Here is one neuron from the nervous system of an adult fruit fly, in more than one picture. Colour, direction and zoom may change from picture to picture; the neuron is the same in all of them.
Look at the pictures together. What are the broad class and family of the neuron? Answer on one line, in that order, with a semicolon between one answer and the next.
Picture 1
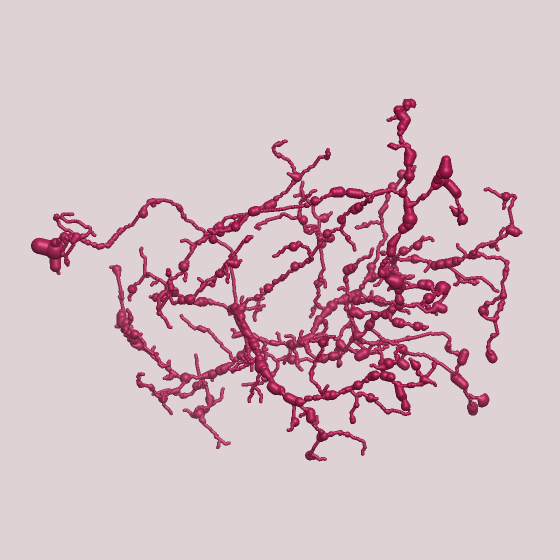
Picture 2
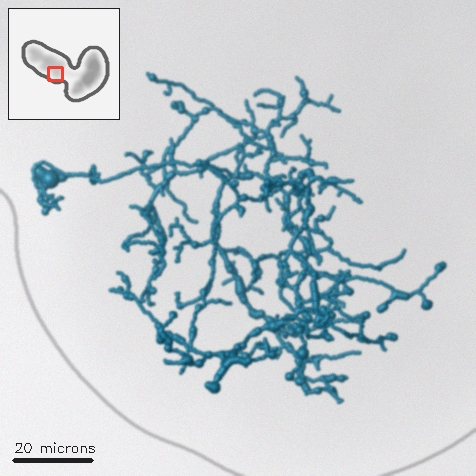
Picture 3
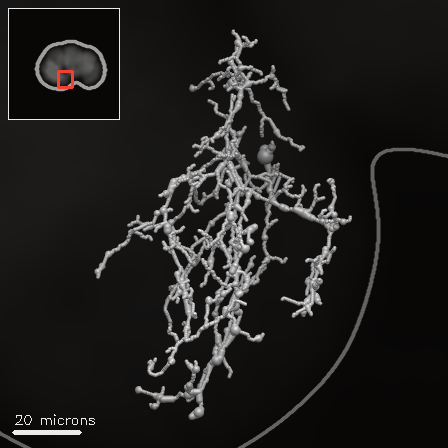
nerve-cord intrinsic neuron; hemilineage 21A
